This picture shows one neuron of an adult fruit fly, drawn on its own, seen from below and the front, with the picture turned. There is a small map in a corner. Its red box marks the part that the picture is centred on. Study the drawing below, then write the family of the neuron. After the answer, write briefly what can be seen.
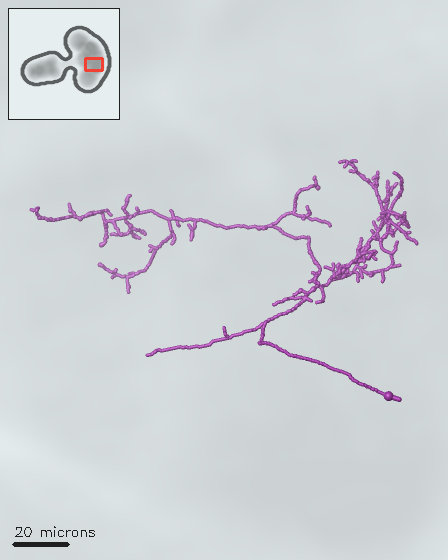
Its family is hemilineage LALa1_anterior. It is a central-brain intrinsic neuron. It is in the brain and does not reach the nerve cord. The cell body can be seen at the lower right of the picture. By the scale bar it is about 140 microns wide in this view.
